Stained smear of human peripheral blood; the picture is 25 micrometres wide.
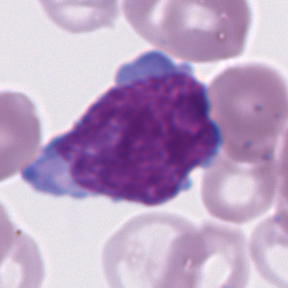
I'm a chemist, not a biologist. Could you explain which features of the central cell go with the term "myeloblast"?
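In this myeloblast the nucleus fills about 70% of the cell's area.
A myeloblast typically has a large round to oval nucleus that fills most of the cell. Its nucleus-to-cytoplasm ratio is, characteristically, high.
That high ratio fits what is seen here: a nucleus of about 14 by 11 micrometres within a cell of about 18 by 13 micrometres, and only scant cytoplasm, lying mostly at the lower left and top of the cell. The nucleus is a single unsegmented mass without lobes. As for the outline, it is irregular and angular rather than round, and the cytoplasmic margin bulges out in small irregular blebs.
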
